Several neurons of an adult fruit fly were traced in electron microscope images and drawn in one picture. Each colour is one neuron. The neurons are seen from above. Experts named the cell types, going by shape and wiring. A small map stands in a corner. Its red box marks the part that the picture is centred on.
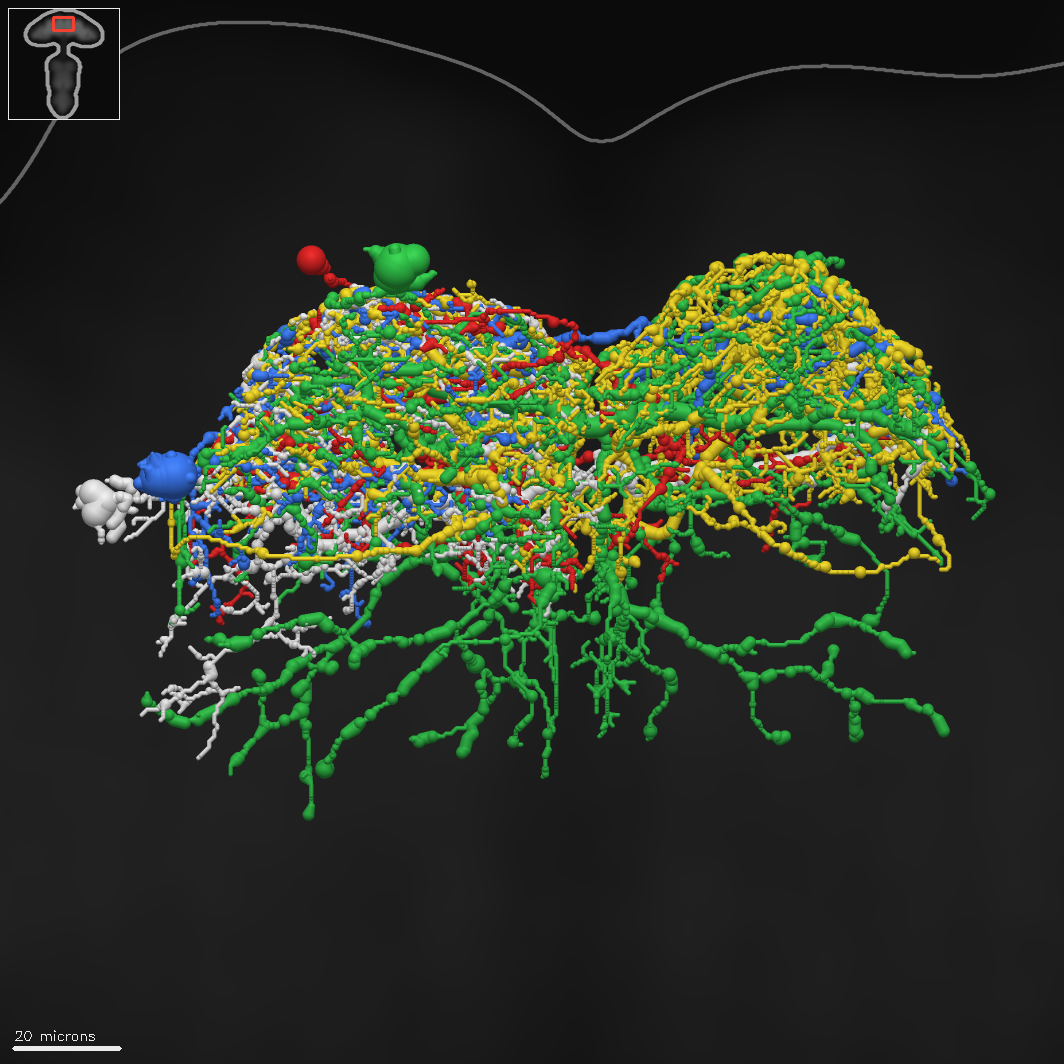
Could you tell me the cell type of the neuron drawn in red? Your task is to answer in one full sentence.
It is GNG357 that is the cell type of the neuron.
